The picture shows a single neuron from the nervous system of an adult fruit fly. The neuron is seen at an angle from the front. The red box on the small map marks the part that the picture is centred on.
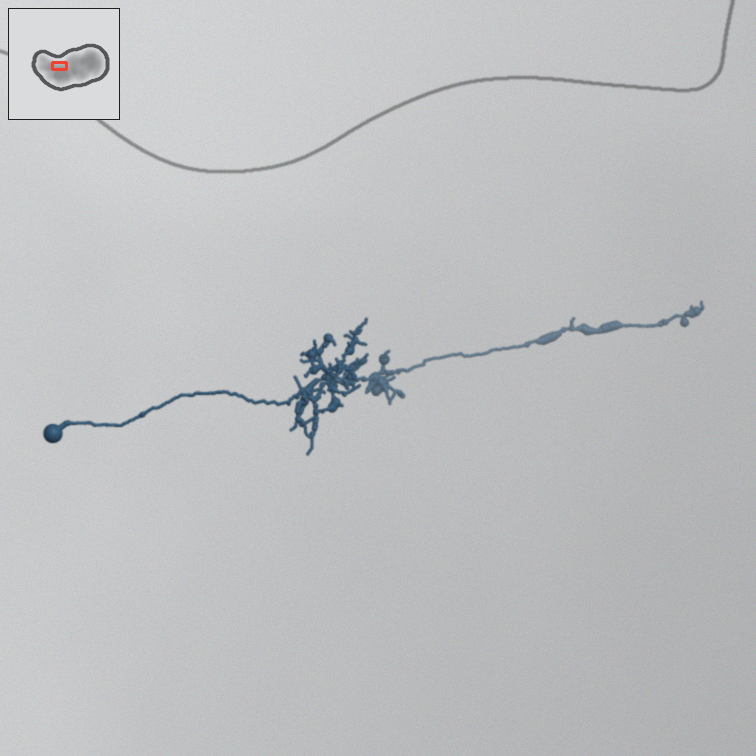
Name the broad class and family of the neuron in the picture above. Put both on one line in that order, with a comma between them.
optic-lobe intrinsic neuron, Tm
